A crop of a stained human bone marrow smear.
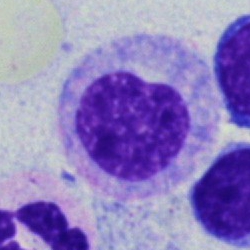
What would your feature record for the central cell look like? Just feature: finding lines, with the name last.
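Outline: round and smooth, all the way around.
Nucleus: a shallow notch in its upper edge.
Nucleolus: none distinct, so don't hunt for one.
Cytoplasm: a moderate rim on every side of the nucleus.
Name: myelocyte.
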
